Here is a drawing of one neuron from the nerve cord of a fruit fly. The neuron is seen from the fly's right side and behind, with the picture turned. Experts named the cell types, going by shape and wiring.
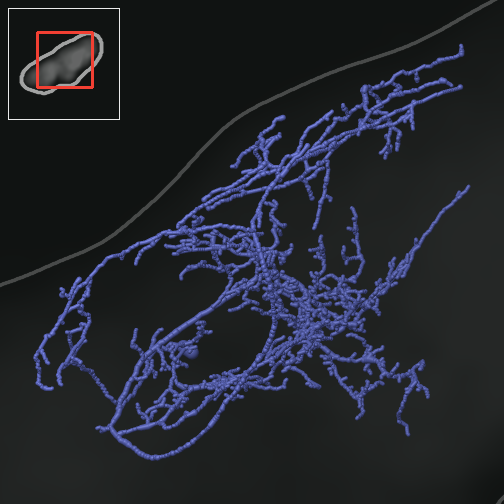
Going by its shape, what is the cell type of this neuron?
IN19B031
